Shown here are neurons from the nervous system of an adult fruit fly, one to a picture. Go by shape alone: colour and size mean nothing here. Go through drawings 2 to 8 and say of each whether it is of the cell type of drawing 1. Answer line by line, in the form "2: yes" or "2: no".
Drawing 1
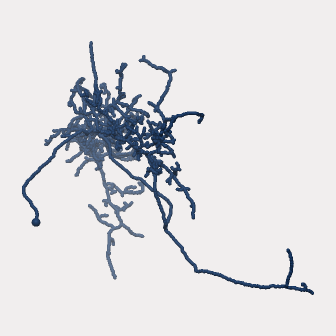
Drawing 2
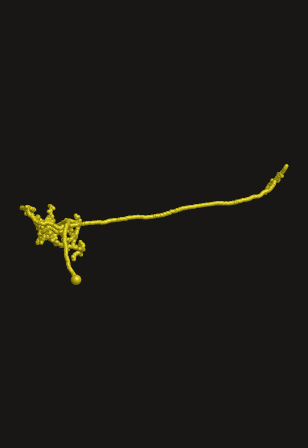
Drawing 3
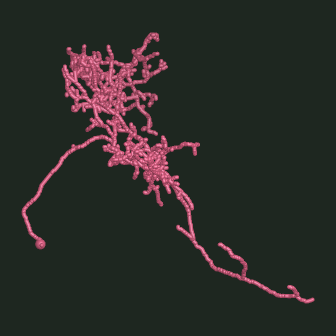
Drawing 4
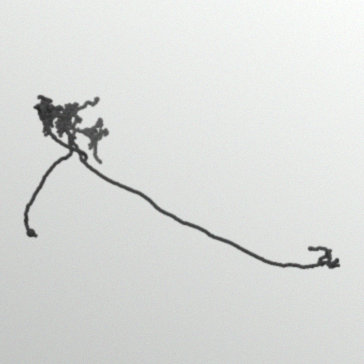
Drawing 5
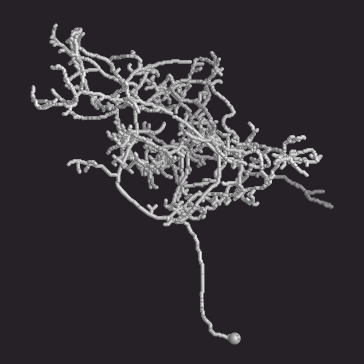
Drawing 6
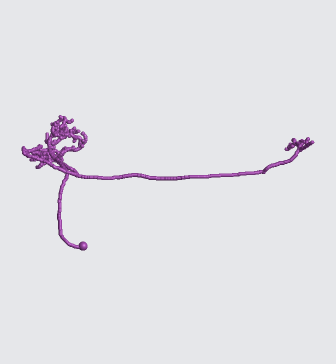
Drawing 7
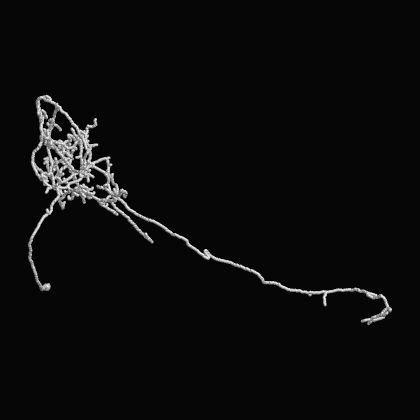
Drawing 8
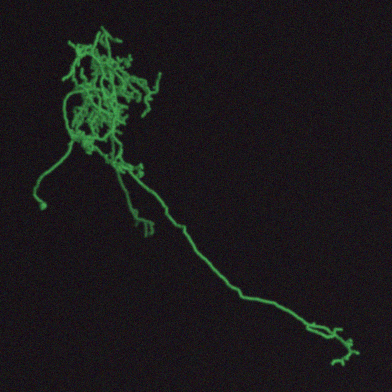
2: no
3: yes
4: no
5: no
6: no
7: no
8: no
